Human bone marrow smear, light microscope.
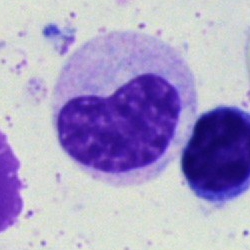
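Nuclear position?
Lower part of the cell, leaving a wider band of cytoplasm above it.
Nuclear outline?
Kidney-shaped, with a notch in the upper edge.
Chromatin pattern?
Patchy purple, broken by small lighter spaces.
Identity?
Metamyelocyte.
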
